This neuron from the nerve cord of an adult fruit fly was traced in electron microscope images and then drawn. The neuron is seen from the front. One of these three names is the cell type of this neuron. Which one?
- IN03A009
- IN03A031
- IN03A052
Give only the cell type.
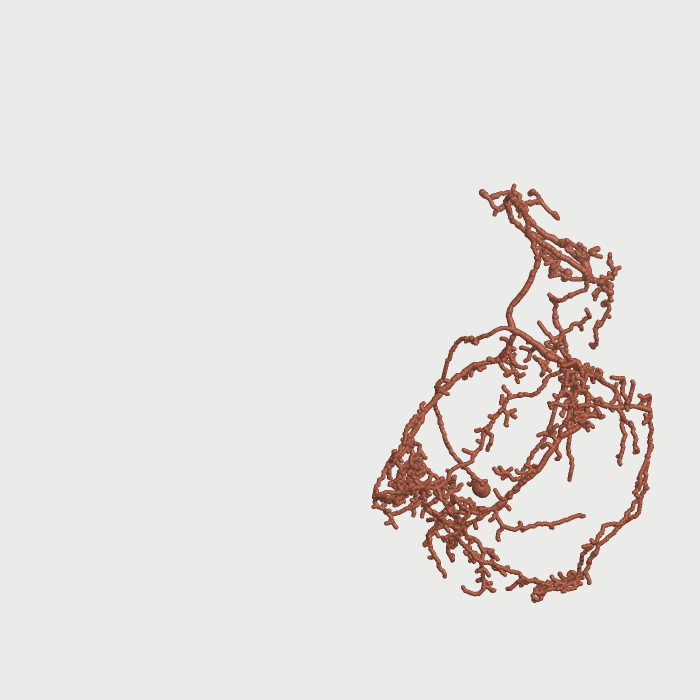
IN03A009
